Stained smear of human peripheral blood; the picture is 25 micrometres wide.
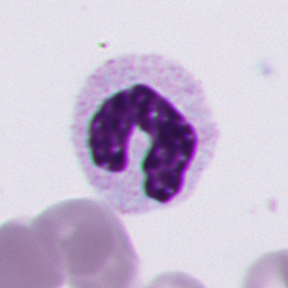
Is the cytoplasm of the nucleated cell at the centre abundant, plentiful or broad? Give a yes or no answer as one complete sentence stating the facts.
Yes, abundant cytoplasm encircles the nucleus of the cell.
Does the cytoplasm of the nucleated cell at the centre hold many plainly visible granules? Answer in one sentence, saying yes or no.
Yes, many granules can be seen in the cytoplasm of the cell.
